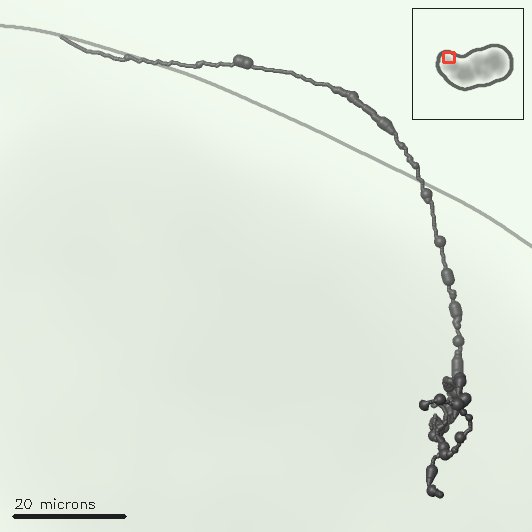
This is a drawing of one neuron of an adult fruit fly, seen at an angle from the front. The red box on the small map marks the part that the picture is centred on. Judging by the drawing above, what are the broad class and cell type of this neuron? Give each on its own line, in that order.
sensory neuron entering the nerve cord
SNxx03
